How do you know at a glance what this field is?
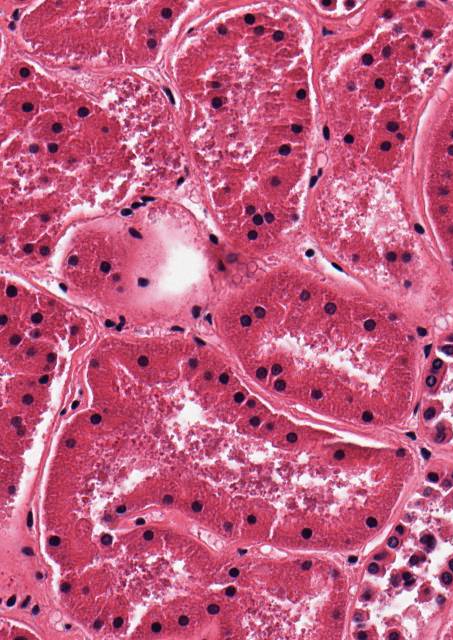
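It is the cortical labyrinth of the kidney. Closely packed tubules fill the field, cut in various planes, each lined by one layer of cells with abundant granular pink cytoplasm.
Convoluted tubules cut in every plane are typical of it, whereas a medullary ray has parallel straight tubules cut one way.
The lumens are narrow and irregular, with loose pink debris.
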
